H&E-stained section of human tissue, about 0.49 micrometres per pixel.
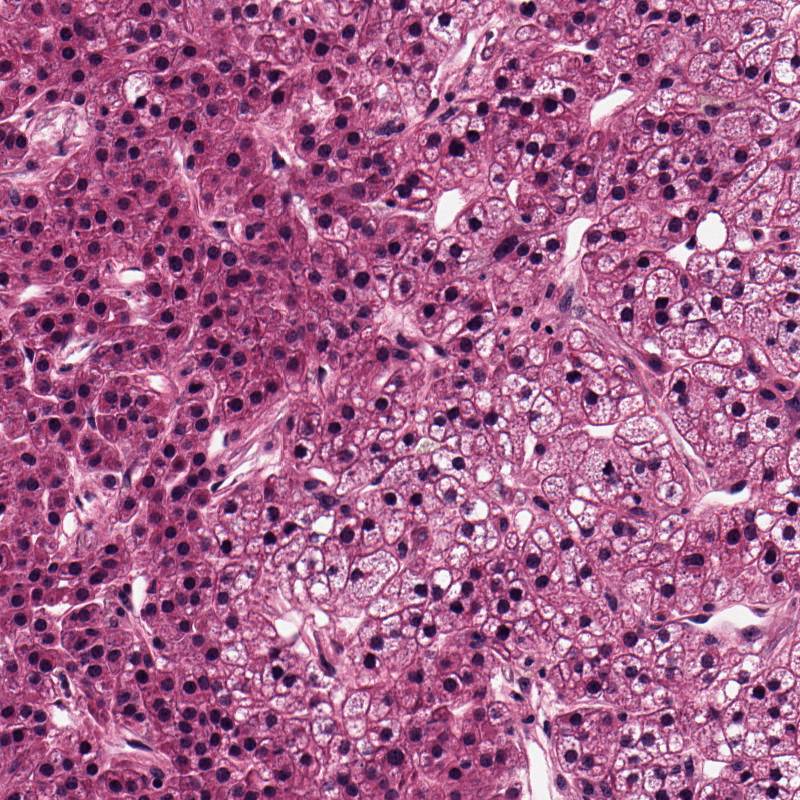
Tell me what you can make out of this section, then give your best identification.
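In the left half of the field, cells with dense pink cytoplasm make up most of the population. Toward the right, the cells instead have pale cytoplasm with fine vacuoles, and their cell membranes are sharply outlined. Most cells carry a single round, dark nucleus placed centrally. This is adrenal gland.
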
